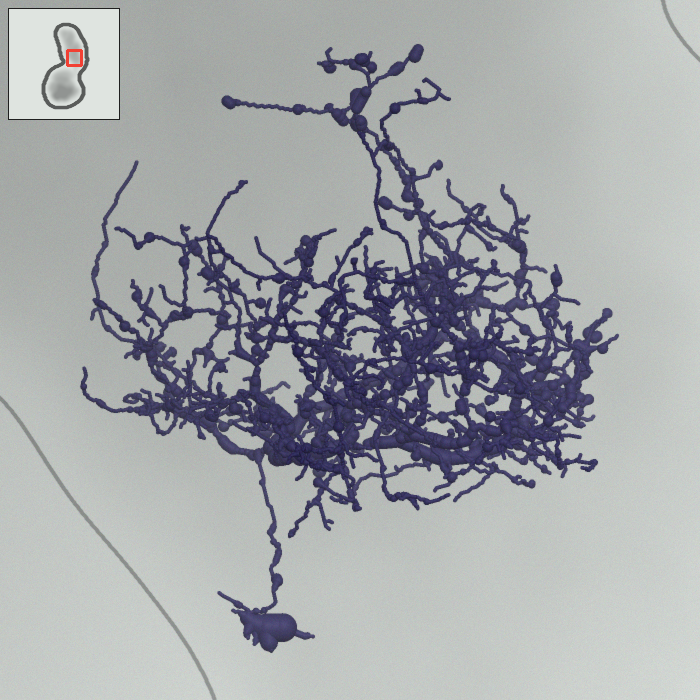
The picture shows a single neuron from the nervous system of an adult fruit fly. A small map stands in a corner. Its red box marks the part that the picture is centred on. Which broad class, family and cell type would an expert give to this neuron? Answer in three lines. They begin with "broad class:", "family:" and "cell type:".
broad class: nerve-cord intrinsic neuron
family: hemilineage 17A
cell type: IN17A022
